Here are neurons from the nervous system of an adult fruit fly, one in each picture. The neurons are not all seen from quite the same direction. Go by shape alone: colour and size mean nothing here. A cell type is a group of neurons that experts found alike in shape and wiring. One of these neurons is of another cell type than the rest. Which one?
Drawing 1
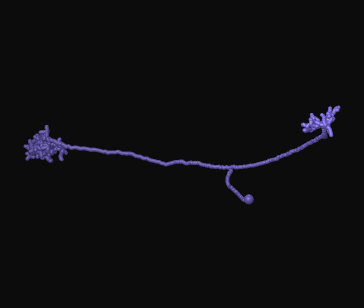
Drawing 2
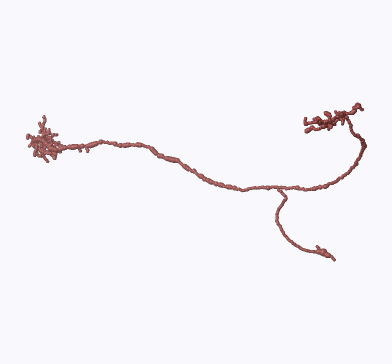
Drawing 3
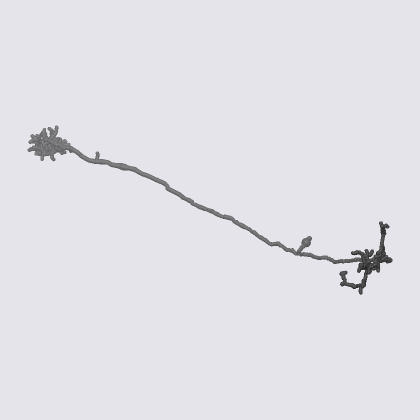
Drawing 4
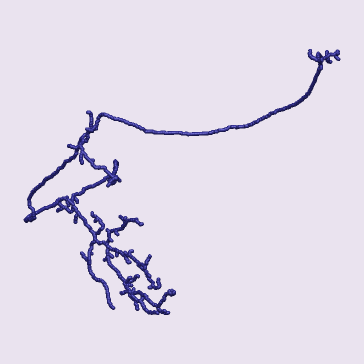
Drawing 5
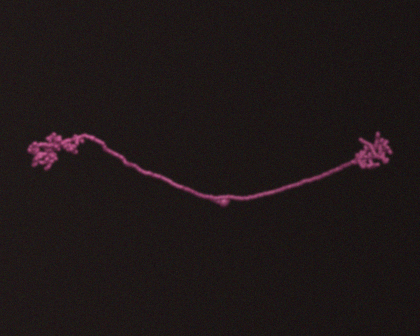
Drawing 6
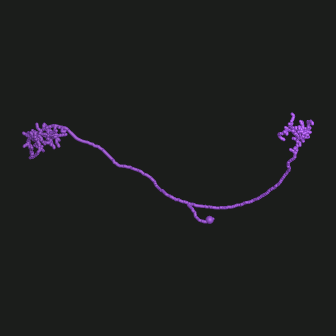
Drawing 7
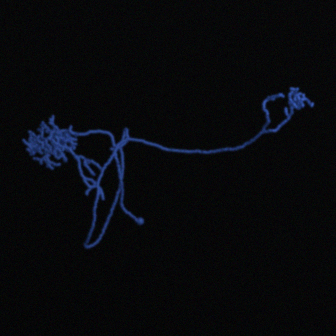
4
